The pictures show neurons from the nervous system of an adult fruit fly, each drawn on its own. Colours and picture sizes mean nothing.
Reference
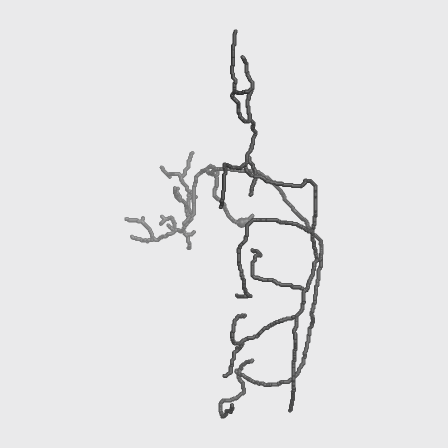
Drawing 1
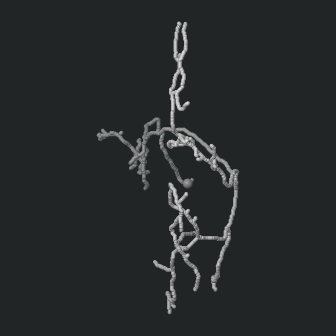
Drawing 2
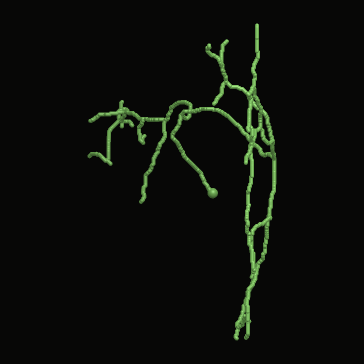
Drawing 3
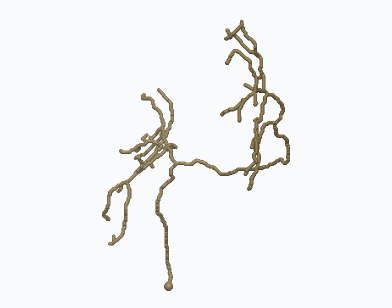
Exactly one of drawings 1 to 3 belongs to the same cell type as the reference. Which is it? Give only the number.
1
